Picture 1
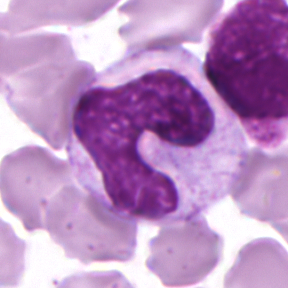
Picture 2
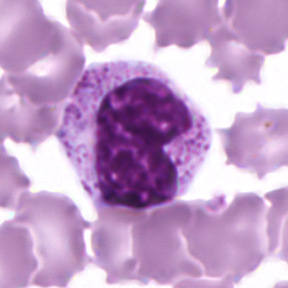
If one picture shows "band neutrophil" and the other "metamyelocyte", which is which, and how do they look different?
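Band neutrophil in picture 1; metamyelocyte in picture 2. Nucleus: in picture 1 its inner curve opens toward the right; in picture 2 it is kidney-shaped, indented on the right side. Chromatin: dark purple and clumped in picture 1; dark purple and coarsely clumped in picture 2, with paler gaps between the clumps. Cytoplasm: plentiful and pale pinkish-lilac with fine, dust-like lilac granules in picture 1; pale pinkish-lilac with fine violet granules scattered throughout in picture 2.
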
